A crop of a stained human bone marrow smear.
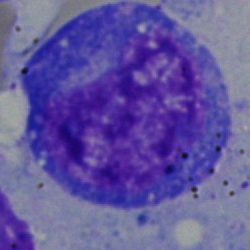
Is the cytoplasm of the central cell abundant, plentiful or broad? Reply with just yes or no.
No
